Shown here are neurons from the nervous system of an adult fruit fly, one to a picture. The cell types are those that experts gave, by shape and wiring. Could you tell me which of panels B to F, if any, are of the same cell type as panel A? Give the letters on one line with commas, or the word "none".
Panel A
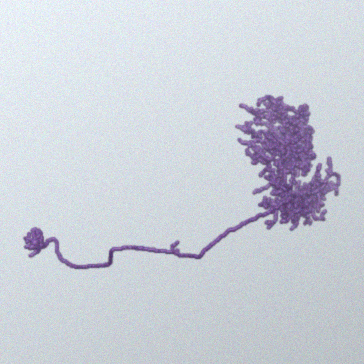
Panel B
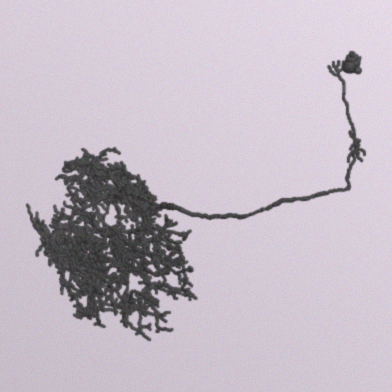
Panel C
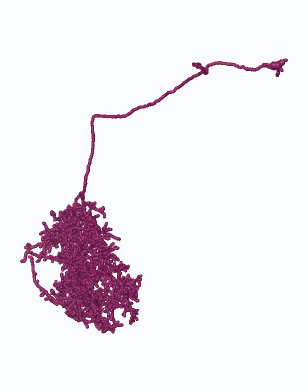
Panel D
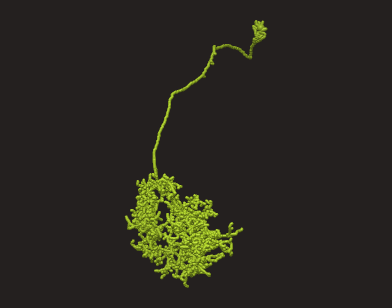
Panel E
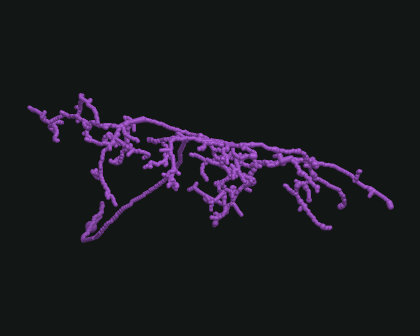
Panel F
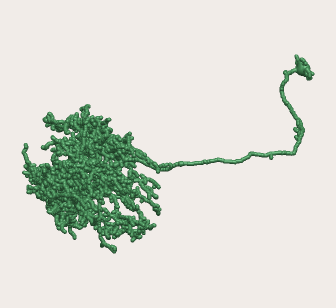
B, C, D, F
